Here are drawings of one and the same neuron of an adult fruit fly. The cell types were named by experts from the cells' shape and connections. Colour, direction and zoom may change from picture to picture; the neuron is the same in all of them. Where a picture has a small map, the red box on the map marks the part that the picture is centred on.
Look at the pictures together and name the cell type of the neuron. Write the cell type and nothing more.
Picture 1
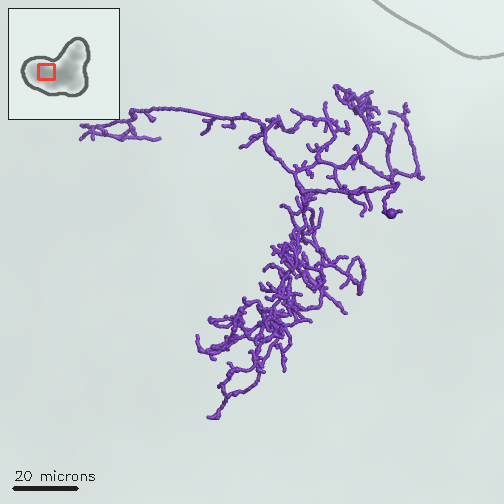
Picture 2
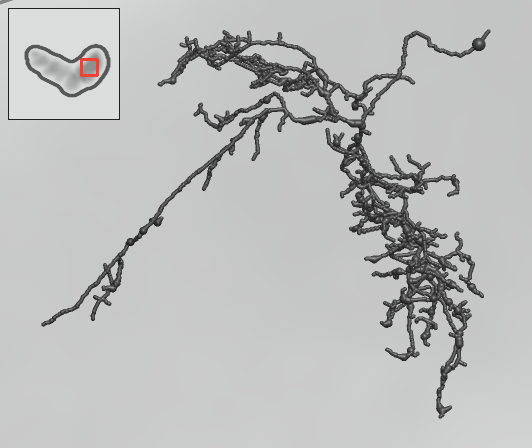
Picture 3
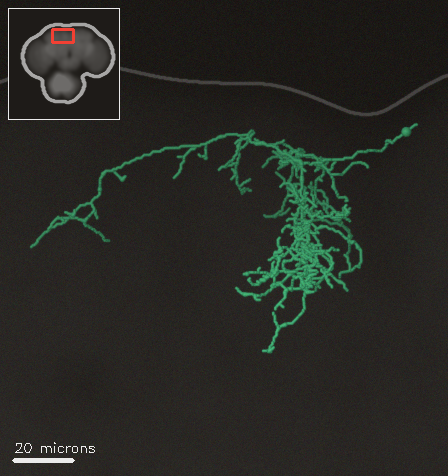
SMP123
